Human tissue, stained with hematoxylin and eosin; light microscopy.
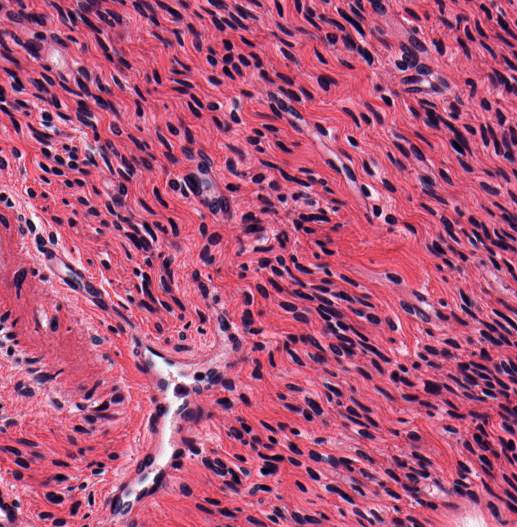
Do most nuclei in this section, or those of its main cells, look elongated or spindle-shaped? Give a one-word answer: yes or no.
Yes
